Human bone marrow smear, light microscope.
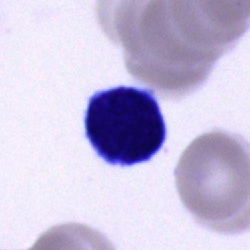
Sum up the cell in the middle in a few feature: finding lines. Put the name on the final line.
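Outline: roughly round, with a slightly uneven, faintly angular edge
Chromatin: dense, deep blue-violet throughout
Cytoplasm: no distinct rim around the dark nucleus
Granules: none visible
Name: lymphocyte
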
